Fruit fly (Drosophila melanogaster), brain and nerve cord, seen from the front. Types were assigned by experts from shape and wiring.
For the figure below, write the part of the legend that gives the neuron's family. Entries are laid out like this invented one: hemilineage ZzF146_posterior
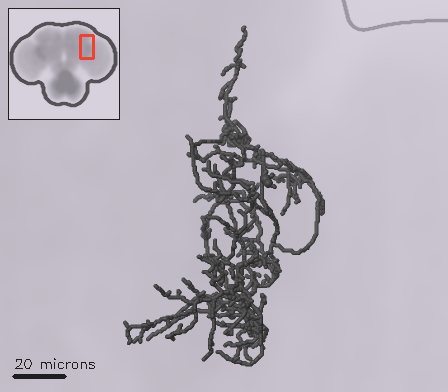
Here: hemilineage VLPa1_lateral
